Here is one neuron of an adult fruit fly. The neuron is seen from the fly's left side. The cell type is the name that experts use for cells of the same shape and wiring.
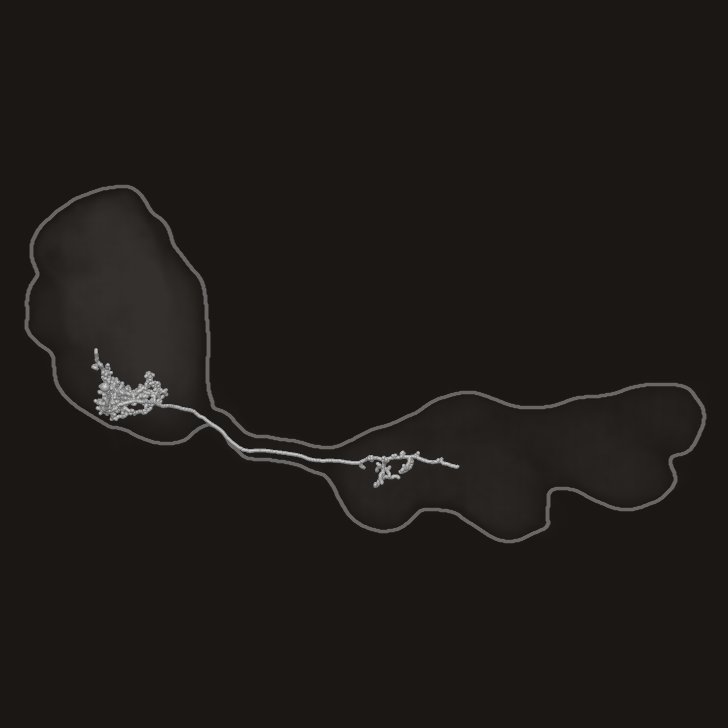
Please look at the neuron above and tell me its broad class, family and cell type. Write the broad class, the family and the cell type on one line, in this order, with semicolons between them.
descending neuron; DNge; DNge065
